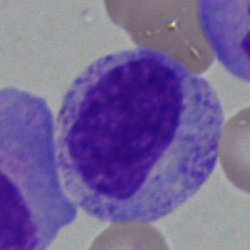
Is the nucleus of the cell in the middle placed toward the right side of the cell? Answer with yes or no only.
No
